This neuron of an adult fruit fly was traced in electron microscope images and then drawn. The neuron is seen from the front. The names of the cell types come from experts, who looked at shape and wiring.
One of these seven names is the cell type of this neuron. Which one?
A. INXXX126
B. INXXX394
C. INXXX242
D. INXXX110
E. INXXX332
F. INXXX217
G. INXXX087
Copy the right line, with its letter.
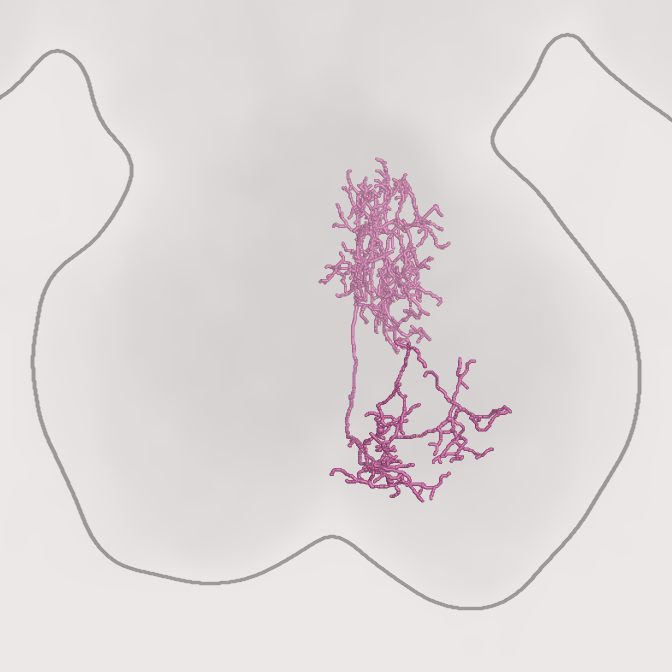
D. INXXX110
